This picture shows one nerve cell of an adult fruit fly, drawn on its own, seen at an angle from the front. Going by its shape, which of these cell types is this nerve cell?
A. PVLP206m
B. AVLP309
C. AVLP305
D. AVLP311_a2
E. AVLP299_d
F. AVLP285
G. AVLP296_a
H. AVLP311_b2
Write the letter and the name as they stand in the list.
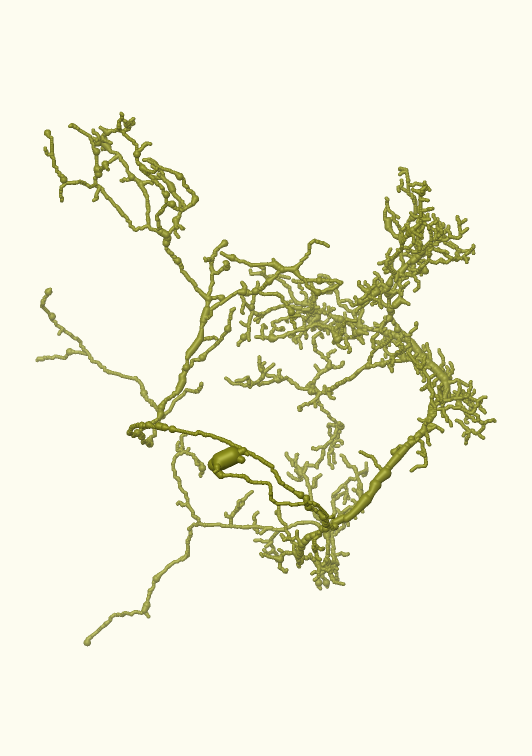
A. PVLP206m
